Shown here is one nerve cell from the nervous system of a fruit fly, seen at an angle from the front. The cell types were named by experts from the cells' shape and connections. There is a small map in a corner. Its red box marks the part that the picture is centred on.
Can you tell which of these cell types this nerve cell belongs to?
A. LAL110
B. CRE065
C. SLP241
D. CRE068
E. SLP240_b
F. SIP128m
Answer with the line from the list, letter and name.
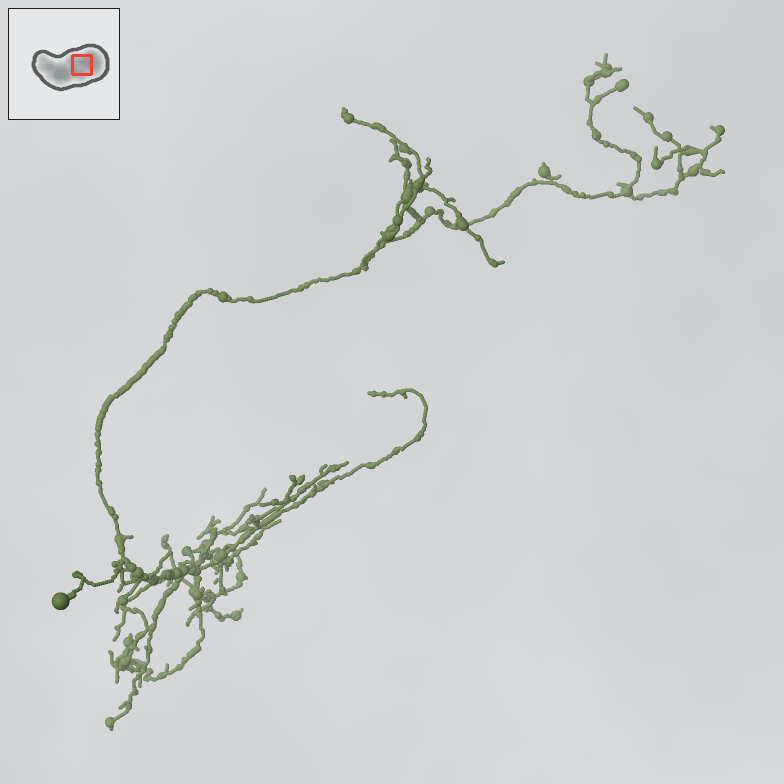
D. CRE068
